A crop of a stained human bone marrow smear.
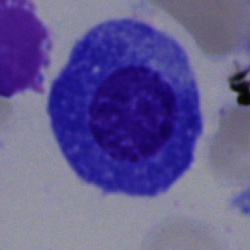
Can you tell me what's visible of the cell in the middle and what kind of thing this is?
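Broadly round to oval, this one, with a slightly uneven, gently scalloped edge. Plenty of cytoplasm, stained a deep, intense blue and scattered with small pale dots. The nucleus sits slightly off-centre, leaving a wider band of cytoplasm on the upper left than on the right. It's a plasma cell.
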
